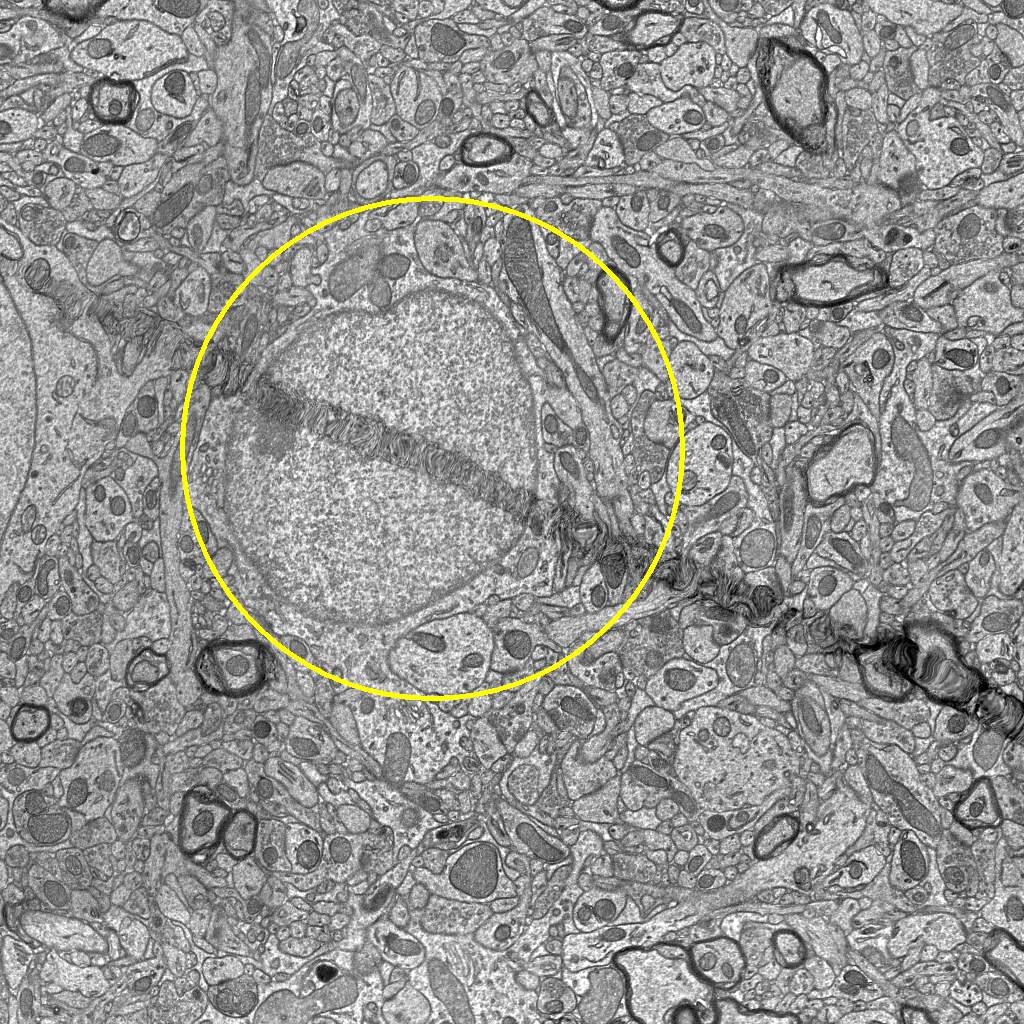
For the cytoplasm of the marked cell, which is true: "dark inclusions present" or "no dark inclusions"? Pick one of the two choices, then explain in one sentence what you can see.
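No dark inclusions. No dark dense bodies are seen in the cytoplasm.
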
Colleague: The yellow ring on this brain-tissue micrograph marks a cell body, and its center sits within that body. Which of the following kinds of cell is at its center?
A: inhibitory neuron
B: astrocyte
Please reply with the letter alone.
B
